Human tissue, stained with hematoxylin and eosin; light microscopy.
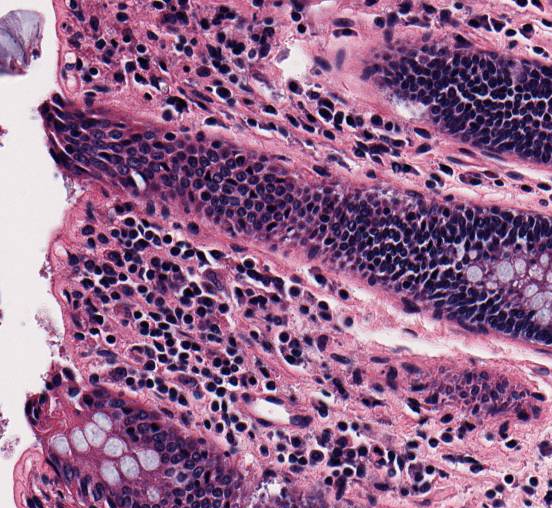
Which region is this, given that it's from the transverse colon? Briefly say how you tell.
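That's colonic mucosa. You can see crypts, lined by crowded cells with closely packed dark nuclei.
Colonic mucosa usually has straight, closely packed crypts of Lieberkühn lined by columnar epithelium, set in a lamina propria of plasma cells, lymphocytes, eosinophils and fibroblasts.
Here the pink stroma between the crypts is densely crowded with small round dark nuclei. Goblet cells with pale mucin vacuoles are few, mostly in a cluster at lower left and another at middle right.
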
